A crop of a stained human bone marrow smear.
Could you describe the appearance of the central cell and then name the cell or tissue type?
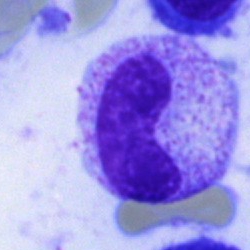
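Toward the left side of the cell sits a kidney-shaped nucleus, its indentation facing right. The cytoplasm is plentiful and pale lilac, with fine pink-purple granules scattered throughout. The cell is a band neutrophil.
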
